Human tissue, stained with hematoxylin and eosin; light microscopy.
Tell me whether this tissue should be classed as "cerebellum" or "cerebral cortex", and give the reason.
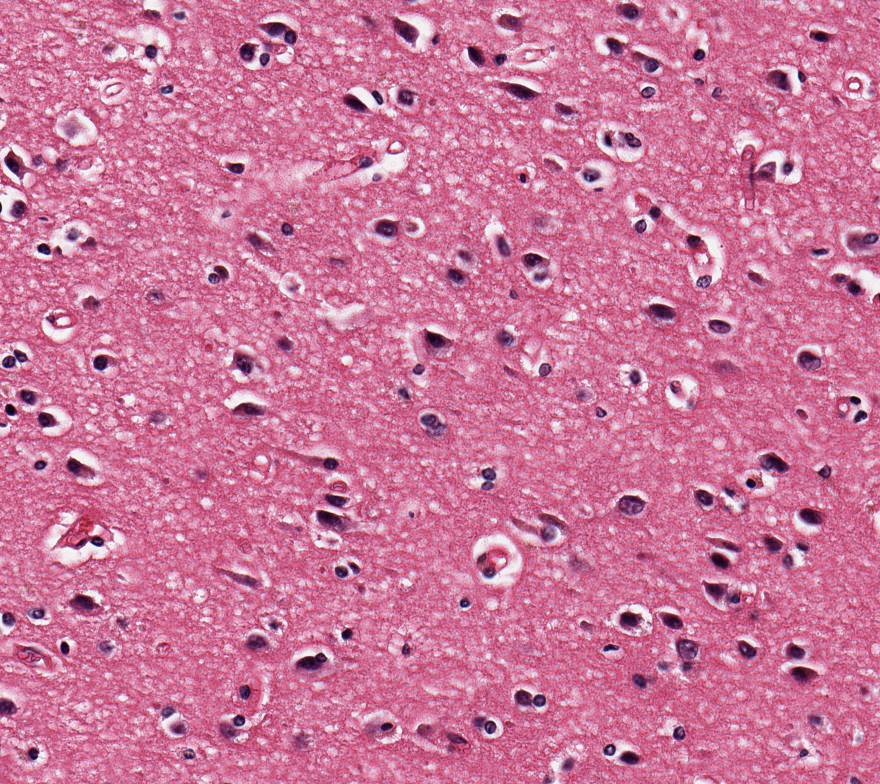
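This is cerebral cortex. Look across the field: finely fibrillary pink neuropil, cells spread evenly, no layering into separate compartments. Many small round clear vacuoles speckle it. Small, round, densely dark glial nuclei sit singly or in little groups, often beside neurons.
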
